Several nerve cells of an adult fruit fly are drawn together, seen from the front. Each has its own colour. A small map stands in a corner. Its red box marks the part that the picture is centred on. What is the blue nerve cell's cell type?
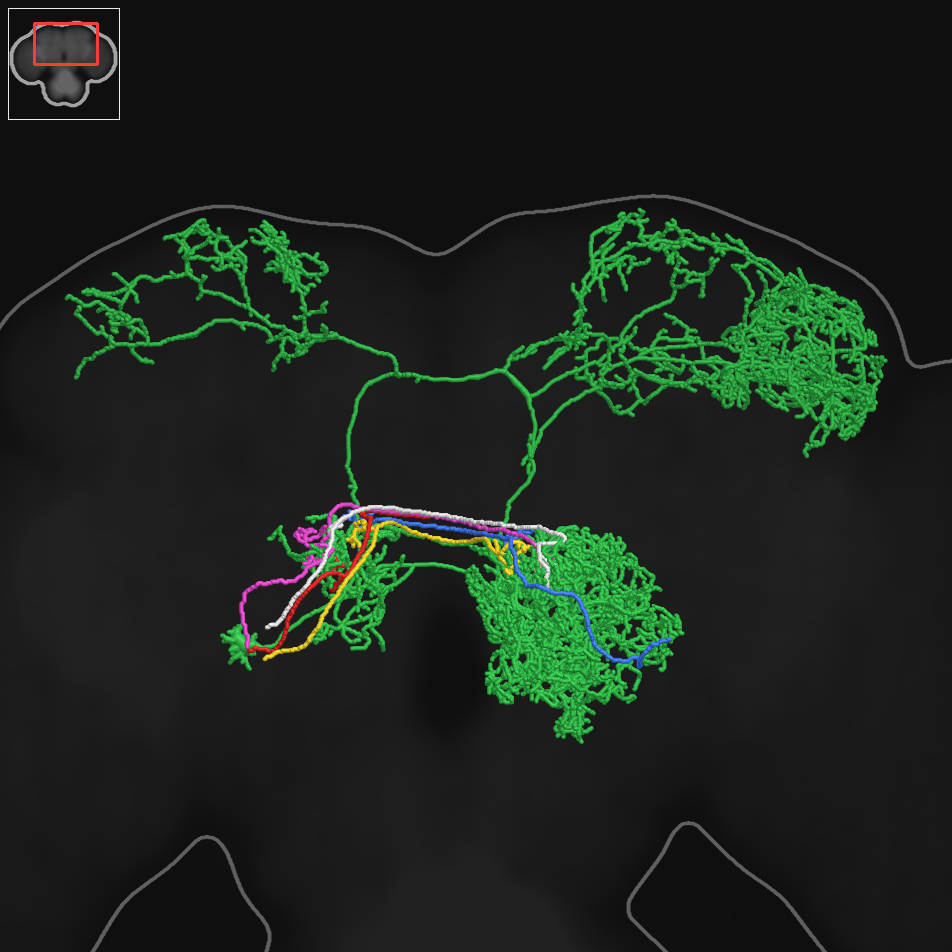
ORN_DM3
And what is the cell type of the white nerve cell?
ORN_DA2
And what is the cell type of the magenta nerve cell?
ORN_DC1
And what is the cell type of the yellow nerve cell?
ORN_DM6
